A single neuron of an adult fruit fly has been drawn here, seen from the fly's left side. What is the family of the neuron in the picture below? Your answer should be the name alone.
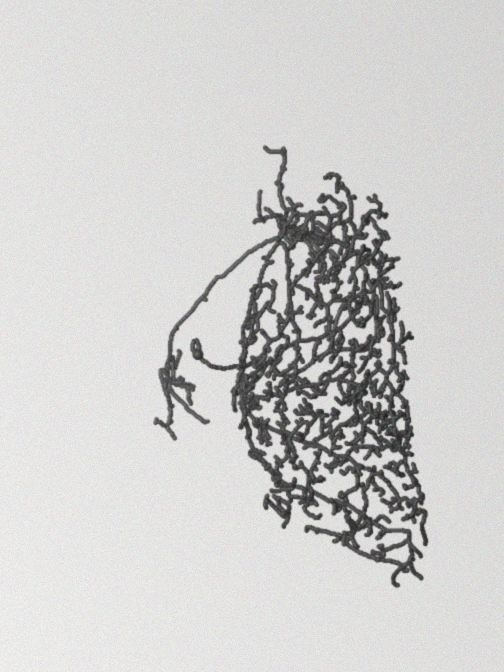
MeVP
